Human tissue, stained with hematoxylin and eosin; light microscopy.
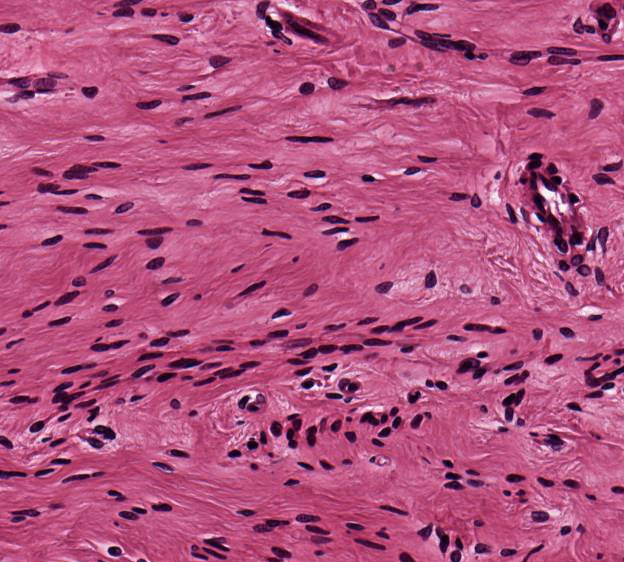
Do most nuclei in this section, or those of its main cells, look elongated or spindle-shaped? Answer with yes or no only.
Yes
